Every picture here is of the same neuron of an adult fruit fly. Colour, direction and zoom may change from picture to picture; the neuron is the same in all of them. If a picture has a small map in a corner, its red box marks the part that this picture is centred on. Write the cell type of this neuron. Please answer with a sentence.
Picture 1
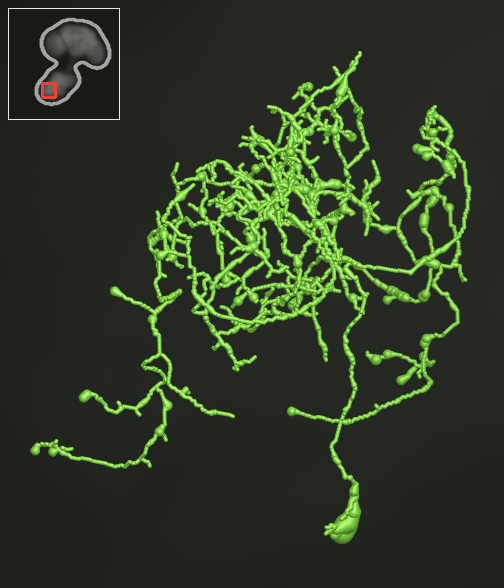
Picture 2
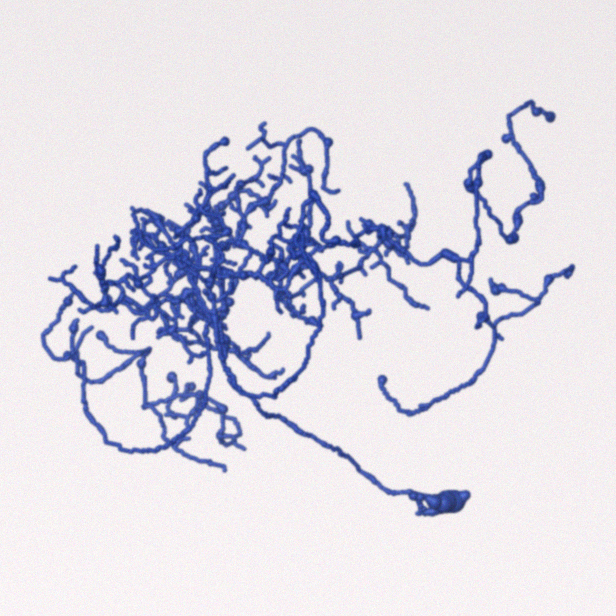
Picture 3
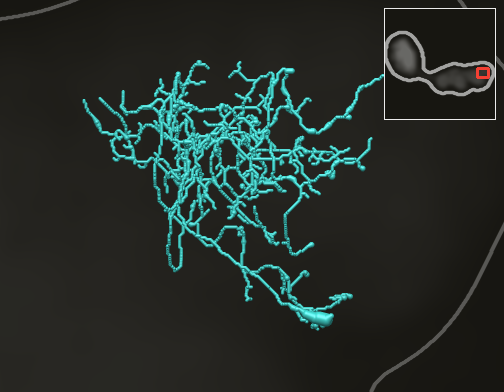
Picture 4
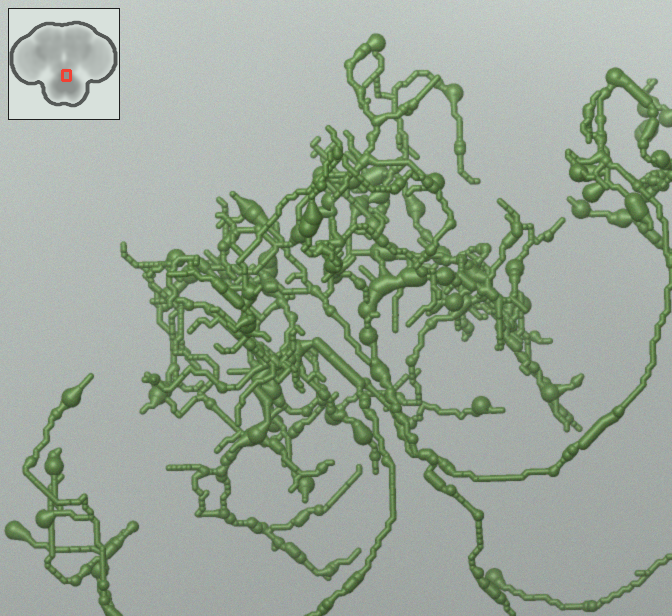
The cell type is IN00A024.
